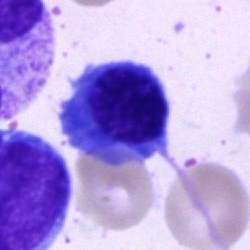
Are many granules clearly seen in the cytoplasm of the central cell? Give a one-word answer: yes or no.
No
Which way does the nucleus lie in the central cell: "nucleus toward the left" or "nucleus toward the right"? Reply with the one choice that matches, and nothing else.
Nucleus toward the right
